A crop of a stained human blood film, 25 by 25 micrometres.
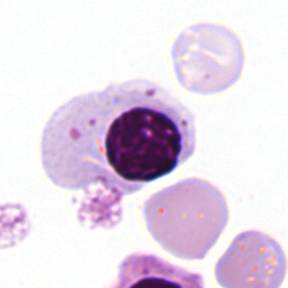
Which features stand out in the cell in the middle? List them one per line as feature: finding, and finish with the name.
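Outline: irregular, not smoothly round
Chromatin: dark purple, densely clumped
Cytoplasm: abundant, pale lilac
Granules: a few, small, reddish-purple, scattered in the cytoplasm
Name: normoblast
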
